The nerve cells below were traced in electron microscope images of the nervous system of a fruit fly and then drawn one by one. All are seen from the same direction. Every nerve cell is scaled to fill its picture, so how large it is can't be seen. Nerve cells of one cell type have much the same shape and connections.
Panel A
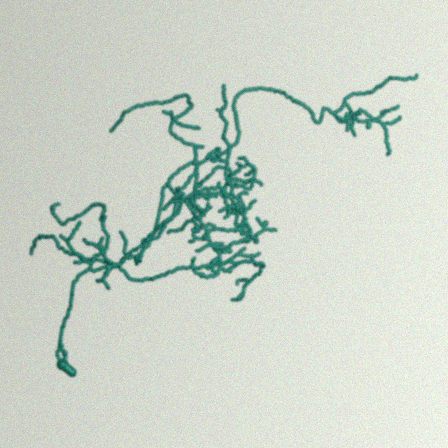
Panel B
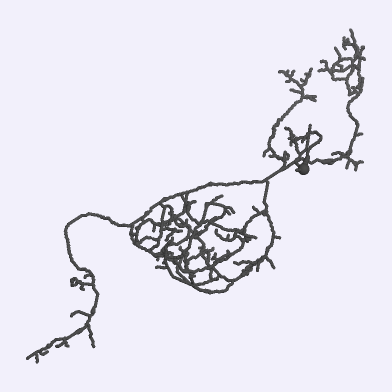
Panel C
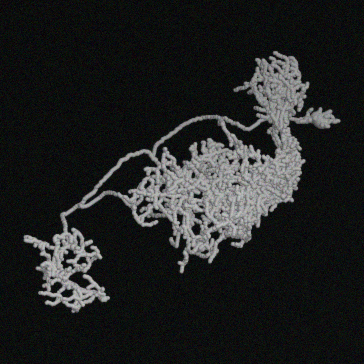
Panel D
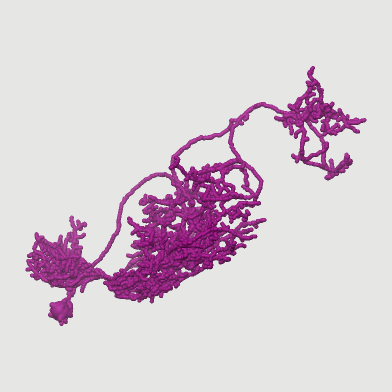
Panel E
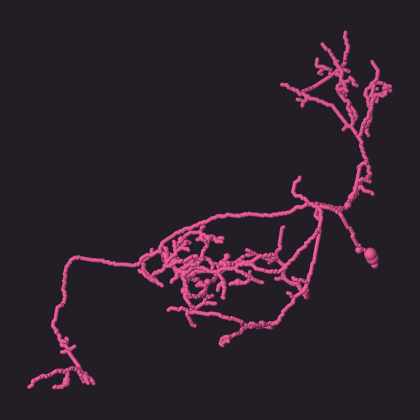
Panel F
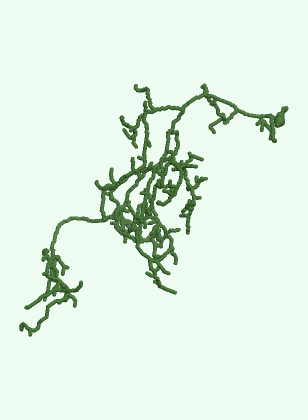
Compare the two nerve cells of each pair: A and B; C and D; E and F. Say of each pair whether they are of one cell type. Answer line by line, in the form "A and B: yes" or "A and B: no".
A and B: no
C and D: yes
E and F: no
